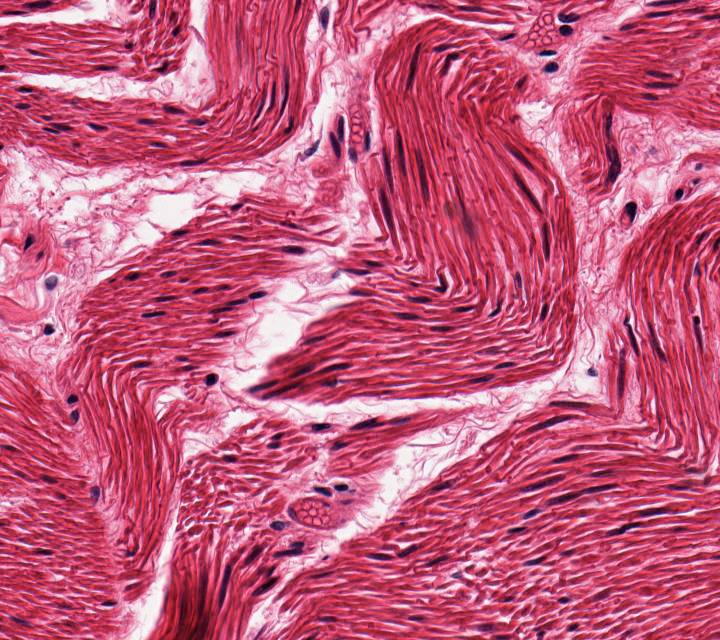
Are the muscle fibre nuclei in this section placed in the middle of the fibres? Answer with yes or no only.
Yes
